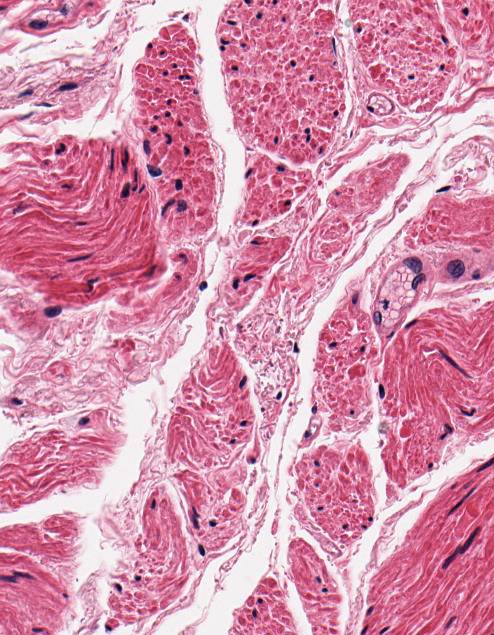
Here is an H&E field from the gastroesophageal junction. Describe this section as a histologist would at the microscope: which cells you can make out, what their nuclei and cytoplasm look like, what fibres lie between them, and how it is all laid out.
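What I see first is separate bundles of smooth muscle, cut in different planes. In the upper middle, bundles are cut across, showing small polygonal cell profiles with round nuclei scattered among them. Checking the muscle cells, I find no cross-striations. Their cytoplasm stains deep pink.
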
